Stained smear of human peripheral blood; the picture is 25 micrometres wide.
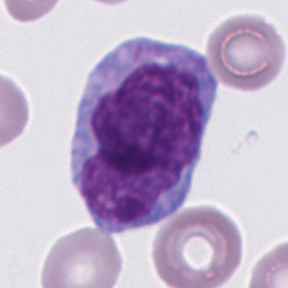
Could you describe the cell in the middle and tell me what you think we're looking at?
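Starting with the outline, the cell is an irregular oval, longer from top to bottom than from side to side, at about 18 by 13 micrometres. The nucleus measures about 15 by 10 micrometres and fills about 60% of the cell's area. It is folded, with a groove setting off a lower lobe from the upper mass. Its chromatin forms a lacy, stranded pattern rather than dense dark blocks. The cytoplasm is a pale grey-blue. This is an atypical promyelocyte.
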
